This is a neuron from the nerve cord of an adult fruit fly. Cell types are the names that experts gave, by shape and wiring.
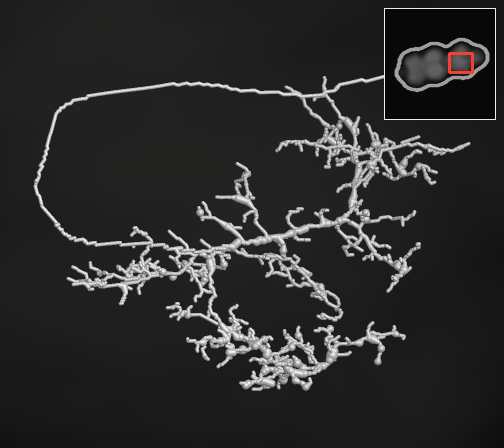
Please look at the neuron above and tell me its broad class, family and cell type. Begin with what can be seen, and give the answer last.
More than a hundred branch ends can be seen. In this view it is wider than it is tall. This is a nerve-cord intrinsic neuron. The family is hemilineage 12B. The cell type is IN12B030.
